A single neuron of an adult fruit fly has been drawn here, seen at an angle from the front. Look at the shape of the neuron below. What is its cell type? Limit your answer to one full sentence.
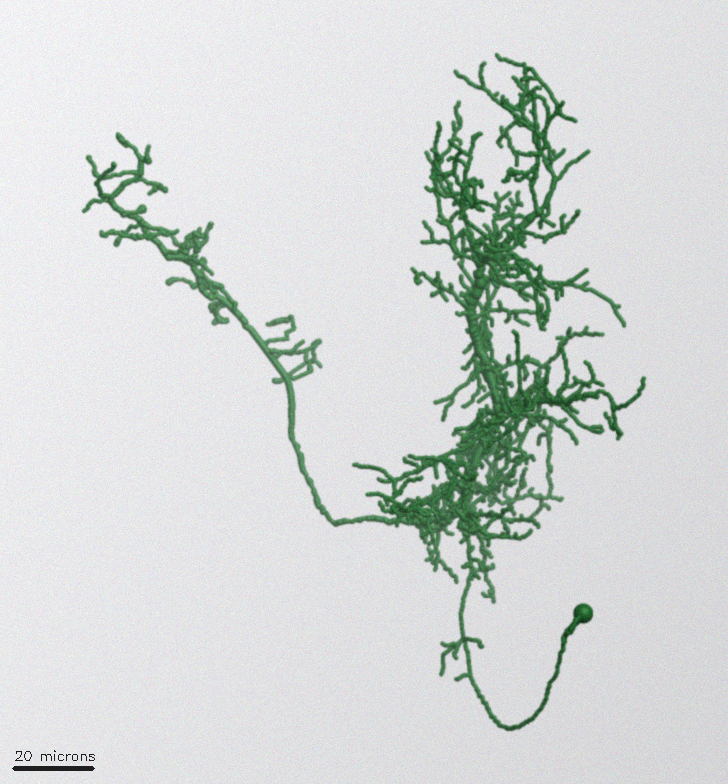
Under cell type classification, the neuron is GNG100.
